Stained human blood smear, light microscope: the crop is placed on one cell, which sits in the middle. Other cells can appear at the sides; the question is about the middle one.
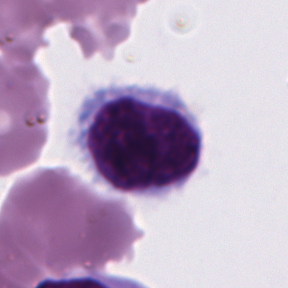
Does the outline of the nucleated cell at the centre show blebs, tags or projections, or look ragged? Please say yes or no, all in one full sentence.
Yes, this cell has a rough edge that is ragged or bears projections, blebs or tags.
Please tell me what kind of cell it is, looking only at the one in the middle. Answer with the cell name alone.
hairy cell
